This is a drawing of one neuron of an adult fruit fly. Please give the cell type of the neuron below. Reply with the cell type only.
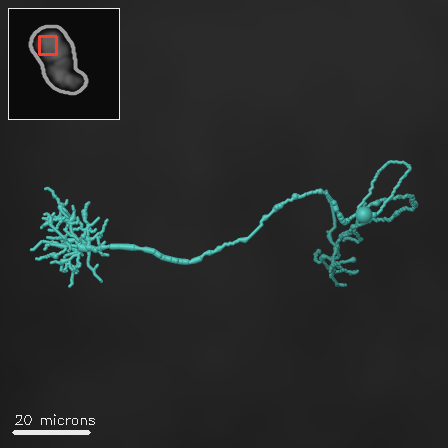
LPC1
